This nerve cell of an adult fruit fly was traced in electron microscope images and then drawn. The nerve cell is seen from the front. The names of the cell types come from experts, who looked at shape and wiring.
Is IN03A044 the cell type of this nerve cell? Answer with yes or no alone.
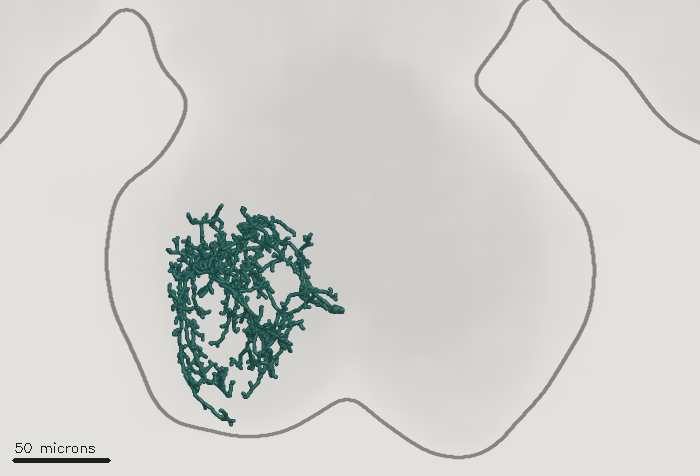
no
